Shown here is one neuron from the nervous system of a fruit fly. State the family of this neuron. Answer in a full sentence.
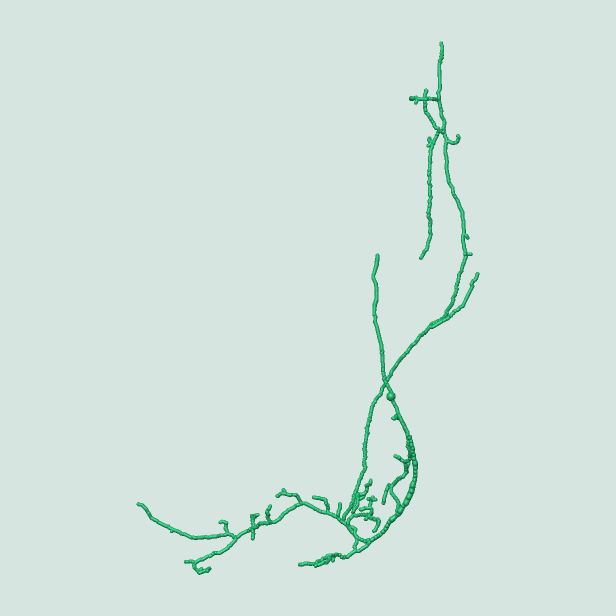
The family is class mechanosensory tactile.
